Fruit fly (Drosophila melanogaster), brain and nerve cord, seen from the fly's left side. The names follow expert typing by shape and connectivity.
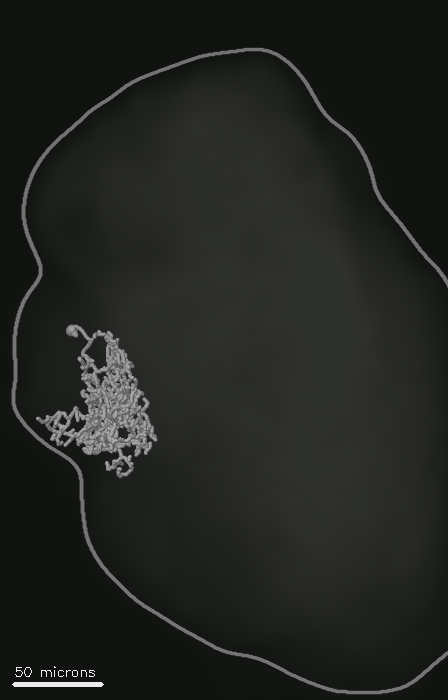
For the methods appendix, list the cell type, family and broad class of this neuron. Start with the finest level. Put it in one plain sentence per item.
Type lLN2R_a of hemilineage ALl1_dorsal, a central-brain intrinsic neuron.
